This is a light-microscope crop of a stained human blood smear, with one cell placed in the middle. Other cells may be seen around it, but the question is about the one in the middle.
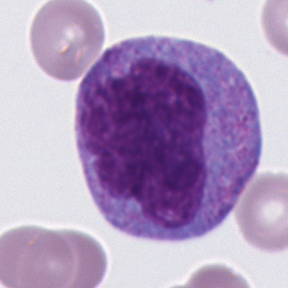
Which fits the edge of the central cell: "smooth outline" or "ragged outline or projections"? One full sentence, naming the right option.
It is a smooth edge that this cell shows.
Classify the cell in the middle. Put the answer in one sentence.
The cell featured at the centre of this crop is an atypical promyelocyte.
